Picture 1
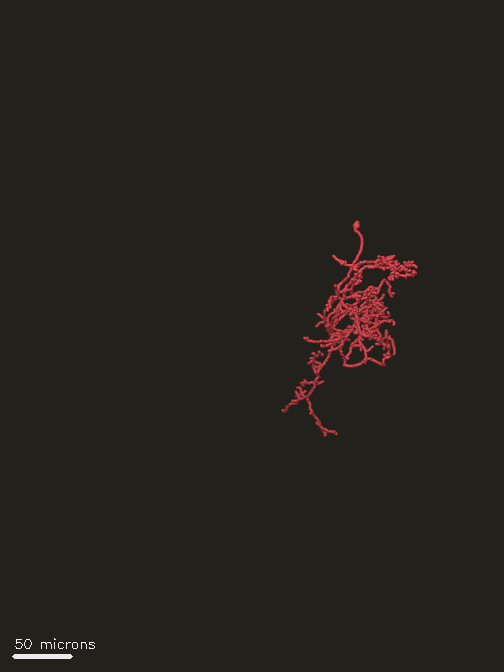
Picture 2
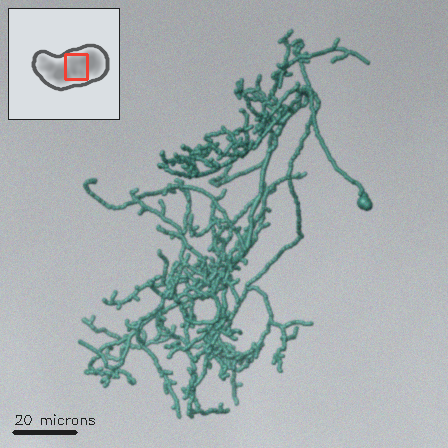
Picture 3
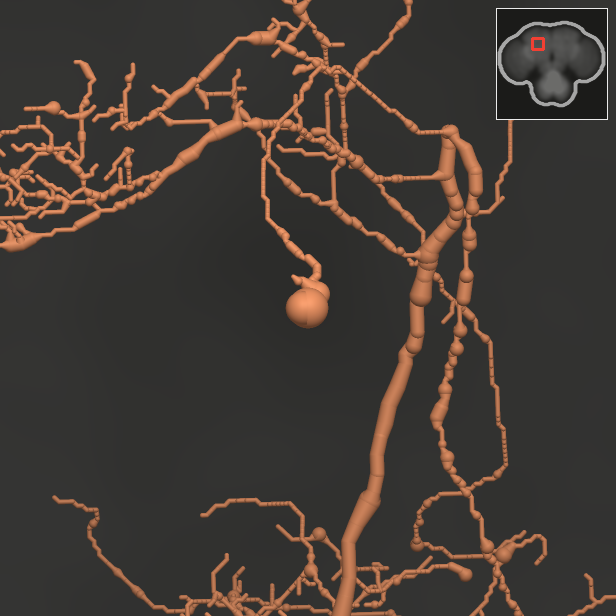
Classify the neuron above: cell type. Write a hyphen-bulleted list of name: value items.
- cell type: LAL029_e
